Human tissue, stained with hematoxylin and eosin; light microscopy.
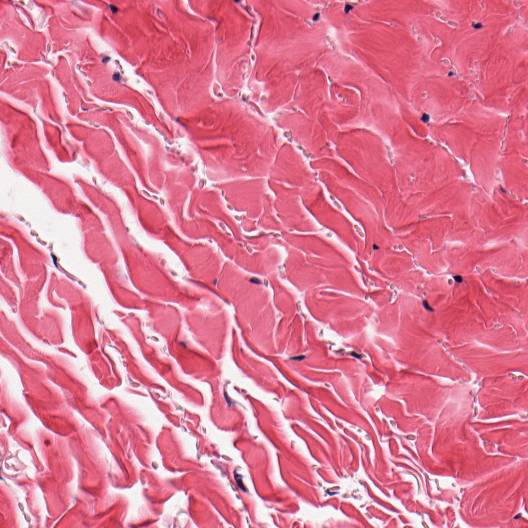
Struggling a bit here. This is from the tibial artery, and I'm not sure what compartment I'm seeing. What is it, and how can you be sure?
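That's the tunica adventitia. It's all pink fibre bundles, no epithelium anywhere.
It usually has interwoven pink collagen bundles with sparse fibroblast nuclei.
Lower left, the bundles are wavy and run diagonally from upper left to lower right; upper right, they pack tighter, with fewer, narrower clefts.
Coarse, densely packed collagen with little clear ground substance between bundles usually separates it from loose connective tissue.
Nuclei are sparse, small, dark and flattened, tucked into the narrow spaces between bundles.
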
